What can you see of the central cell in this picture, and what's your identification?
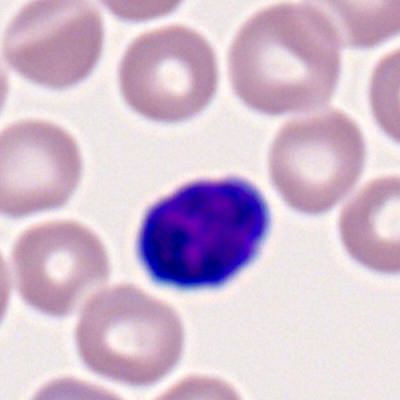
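The outline is oval, its long axis running from lower left to upper right. Nearly the whole cell is occupied by the nucleus, with dense, dark purple, coarsely clumped chromatin. Cytoplasm appears at most as a very thin rim at the cell edge. This is a lymphocyte.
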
